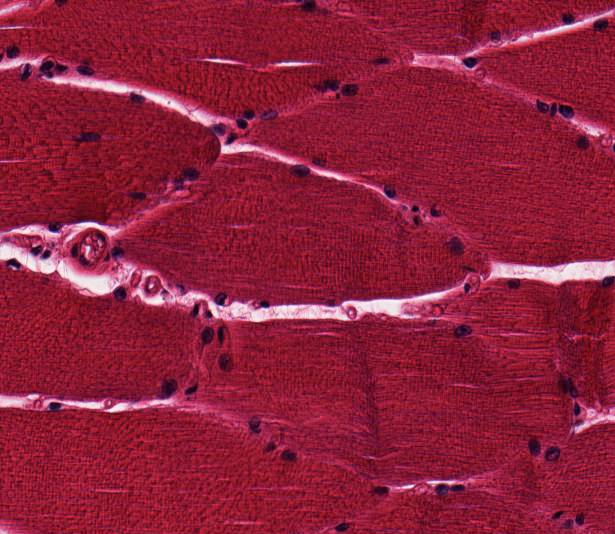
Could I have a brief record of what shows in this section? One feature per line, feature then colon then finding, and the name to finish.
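Nuclei: dark, flattened, at fibre edges beneath the surface, not central
Cytoplasm: deep, even red
Between fibres: thin strands of pale connective tissue, scattered small nuclei
Fat cells: none, anywhere in the field
Name: skeletal muscle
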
